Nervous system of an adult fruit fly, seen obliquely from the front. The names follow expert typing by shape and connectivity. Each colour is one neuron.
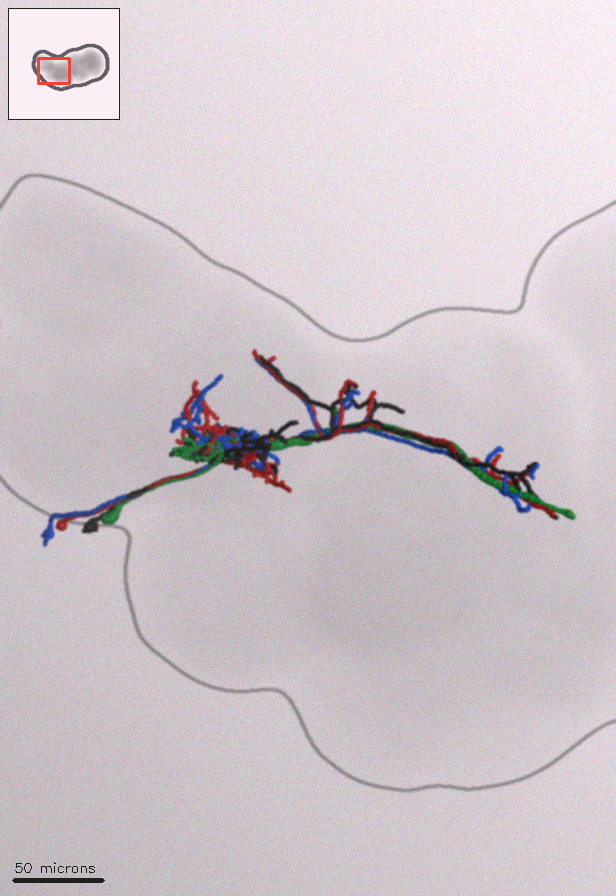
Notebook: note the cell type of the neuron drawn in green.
IN08B008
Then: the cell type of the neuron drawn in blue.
IN08B093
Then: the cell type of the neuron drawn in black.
IN08B091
